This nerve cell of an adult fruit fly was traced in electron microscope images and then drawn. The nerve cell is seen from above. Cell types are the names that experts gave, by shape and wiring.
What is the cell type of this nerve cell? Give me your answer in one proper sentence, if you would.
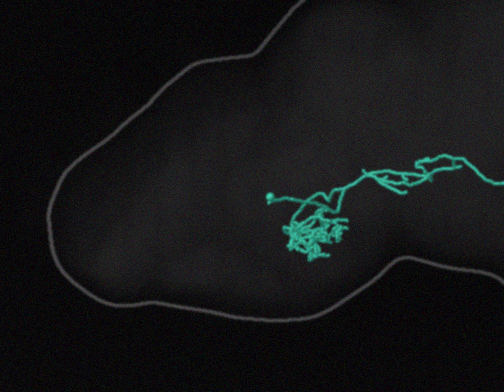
This nerve cell represents the cell type LC29.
